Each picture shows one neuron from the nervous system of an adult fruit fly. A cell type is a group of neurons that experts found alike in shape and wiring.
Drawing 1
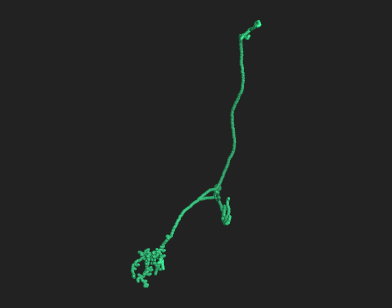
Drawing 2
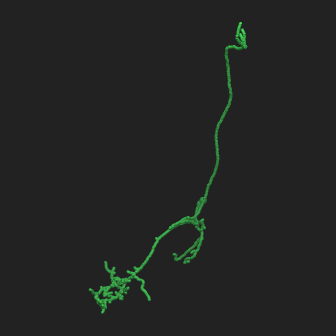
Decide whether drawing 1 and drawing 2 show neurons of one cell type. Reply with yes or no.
yes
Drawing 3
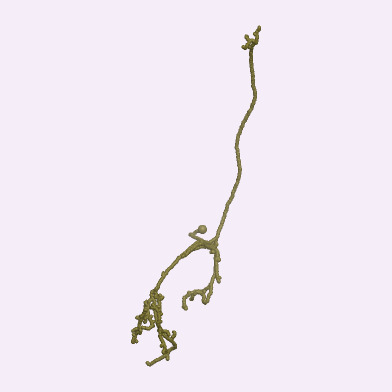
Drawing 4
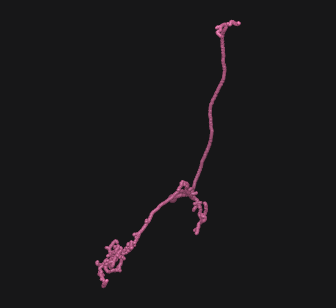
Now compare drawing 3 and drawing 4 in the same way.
no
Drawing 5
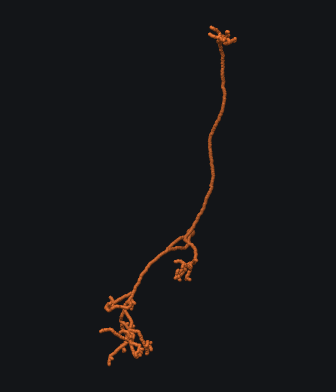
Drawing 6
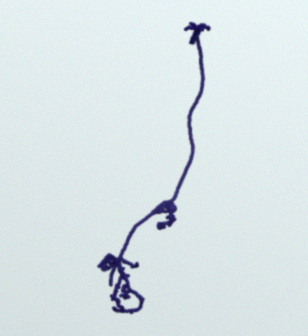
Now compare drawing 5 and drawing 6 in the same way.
yes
